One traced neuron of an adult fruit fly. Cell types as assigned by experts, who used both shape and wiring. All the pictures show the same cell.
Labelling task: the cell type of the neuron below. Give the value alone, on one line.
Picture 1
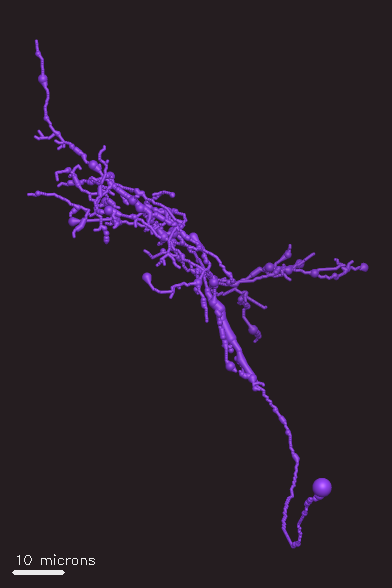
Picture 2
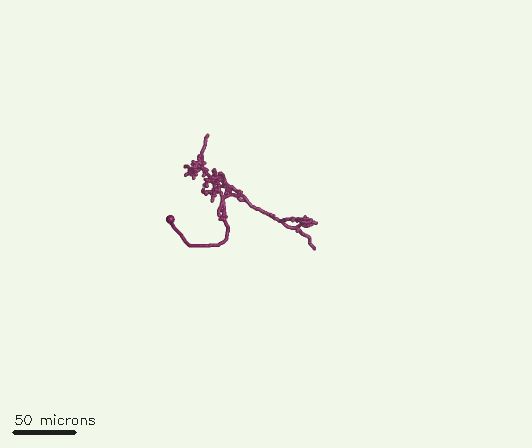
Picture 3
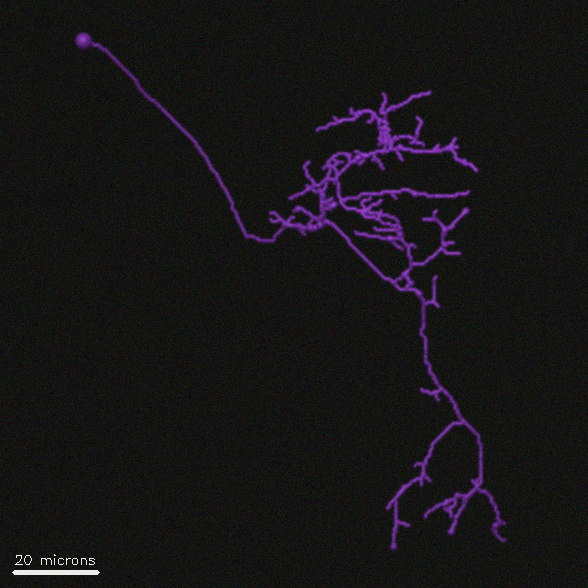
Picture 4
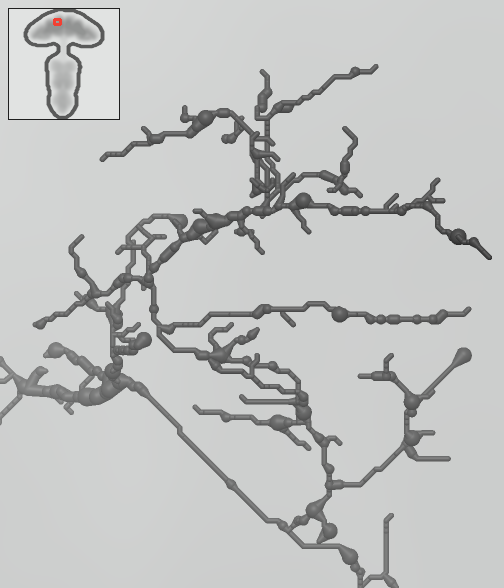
CB2425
